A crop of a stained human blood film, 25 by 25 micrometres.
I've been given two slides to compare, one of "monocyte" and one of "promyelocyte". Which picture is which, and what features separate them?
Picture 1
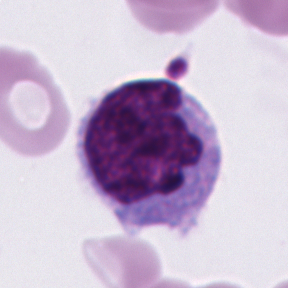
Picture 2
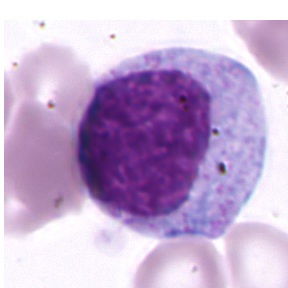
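The monocyte is in picture 1, the promyelocyte in picture 2. Outline: the monocyte's edge is slightly ragged along the bottom, whereas the promyelocyte is smooth and roughly round, without surface projections. Nucleus: in the monocyte it has a knobbly, indented border on the right and fills about 60% of the cell's area; in the promyelocyte it is about 13 micrometres across.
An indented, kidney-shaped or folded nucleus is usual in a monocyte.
The monocyte's chromatin is dark purple and clumped into patches, with no nucleoli visible.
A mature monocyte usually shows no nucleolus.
Cytoplasm: pale greyish-blue with fine, faint granules in the monocyte; pale blue with scattered fine pinkish-purple granules and no vacuoles in the promyelocyte.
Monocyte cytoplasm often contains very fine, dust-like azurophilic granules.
In the promyelocyte the cytoplasm forms a broad crescent on the right and only a thin rim on the left.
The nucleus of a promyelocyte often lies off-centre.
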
